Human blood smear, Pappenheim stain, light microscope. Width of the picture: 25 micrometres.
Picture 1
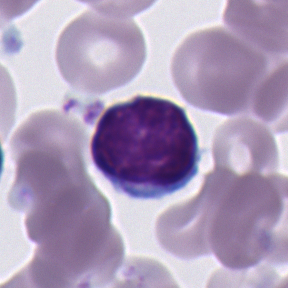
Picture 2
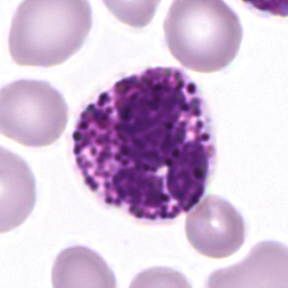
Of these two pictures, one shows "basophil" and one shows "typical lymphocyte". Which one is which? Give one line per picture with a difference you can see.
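In picture 1 we see a typical lymphocyte: The cytoplasm is blue.
In picture 2 we see a basophil: The cytoplasm between the granules is pale pink.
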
